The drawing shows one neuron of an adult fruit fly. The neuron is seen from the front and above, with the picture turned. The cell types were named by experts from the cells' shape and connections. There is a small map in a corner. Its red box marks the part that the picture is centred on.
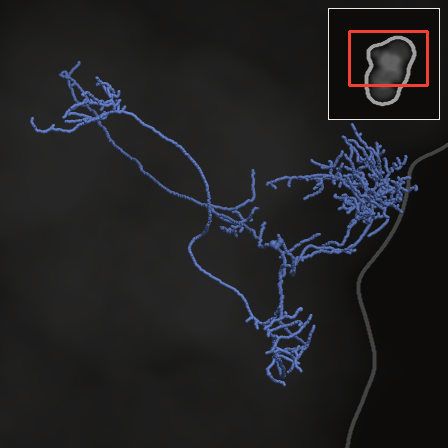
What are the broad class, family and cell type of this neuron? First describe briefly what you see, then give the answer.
Its cell body lies in the middle of the picture. The picture shows dozens of branch ends. Its broad class is ascending neuron. The family is hemilineage 17A. The cell type is AN17A062.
